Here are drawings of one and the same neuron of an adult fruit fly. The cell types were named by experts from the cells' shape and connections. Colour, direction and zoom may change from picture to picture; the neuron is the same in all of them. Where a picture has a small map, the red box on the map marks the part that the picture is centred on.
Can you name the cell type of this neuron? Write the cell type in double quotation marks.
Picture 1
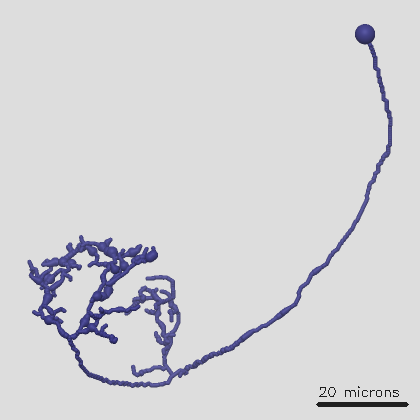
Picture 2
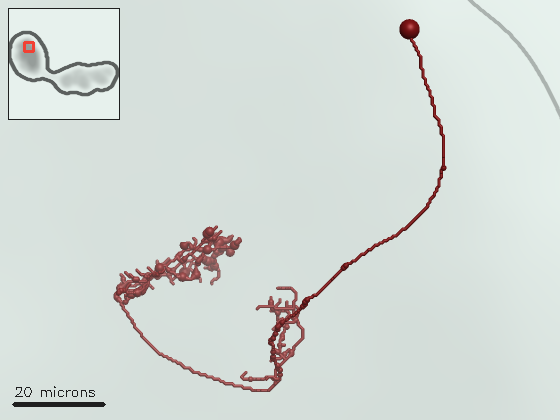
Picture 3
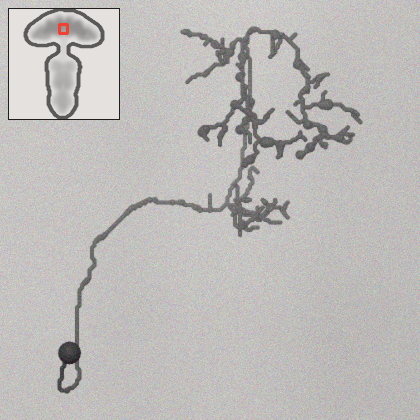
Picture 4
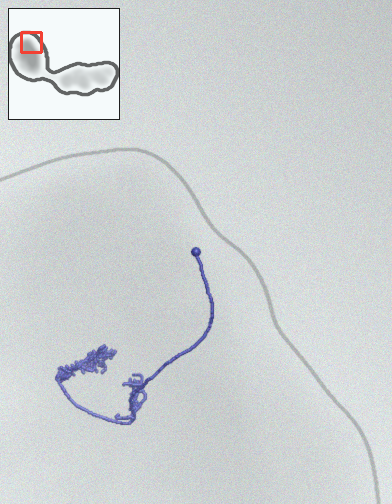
"vDeltaI_a"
